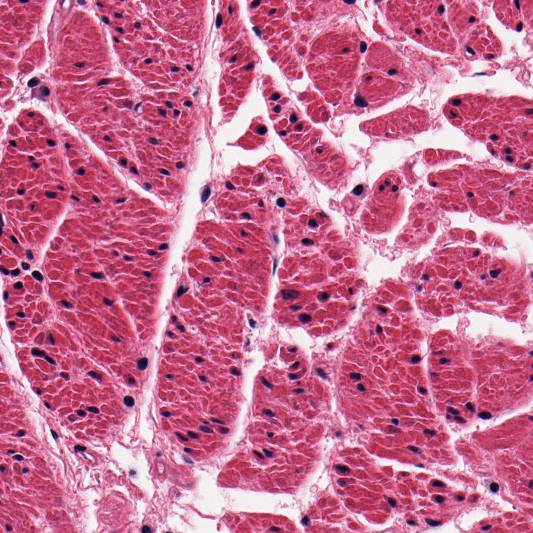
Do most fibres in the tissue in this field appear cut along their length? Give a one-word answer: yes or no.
No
